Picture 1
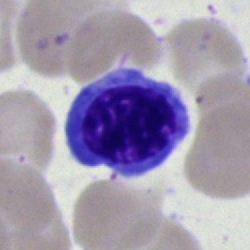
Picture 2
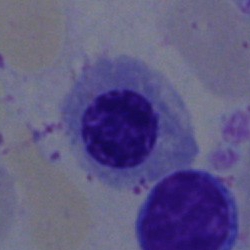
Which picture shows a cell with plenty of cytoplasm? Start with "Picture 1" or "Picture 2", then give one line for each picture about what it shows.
Picture 2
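In picture 1: The nucleus fills most of the cell, leaving a narrow rim of cytoplasm.
In picture 2: The cytoplasm is abundant, forming a wide rim around the nucleus.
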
